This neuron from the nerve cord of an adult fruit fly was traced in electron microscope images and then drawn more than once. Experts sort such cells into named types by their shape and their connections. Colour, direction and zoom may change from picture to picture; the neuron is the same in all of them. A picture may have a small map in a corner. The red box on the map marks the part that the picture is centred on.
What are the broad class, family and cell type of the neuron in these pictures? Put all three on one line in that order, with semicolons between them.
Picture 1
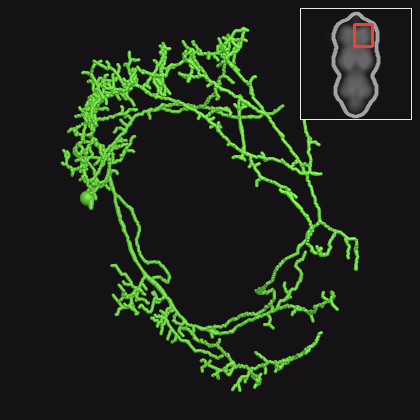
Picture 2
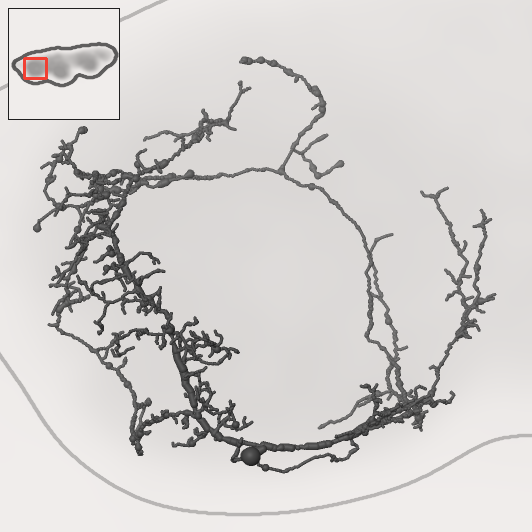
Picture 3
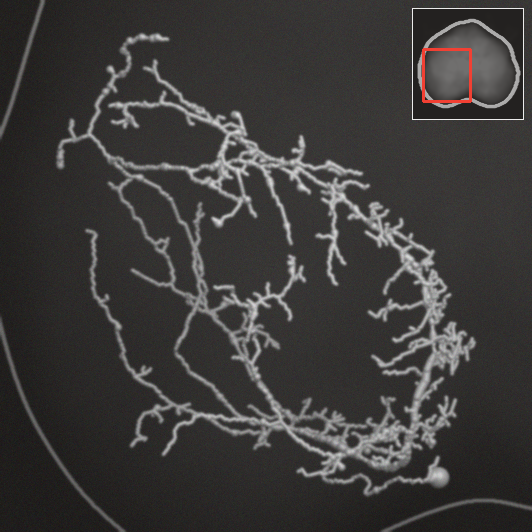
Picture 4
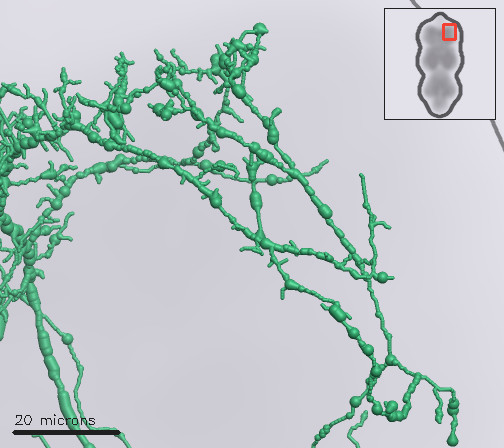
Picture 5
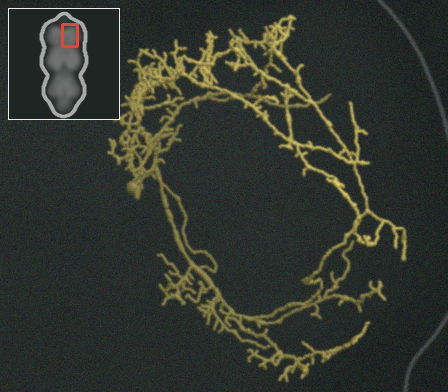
nerve-cord intrinsic neuron; hemilineage 04B; IN04B038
